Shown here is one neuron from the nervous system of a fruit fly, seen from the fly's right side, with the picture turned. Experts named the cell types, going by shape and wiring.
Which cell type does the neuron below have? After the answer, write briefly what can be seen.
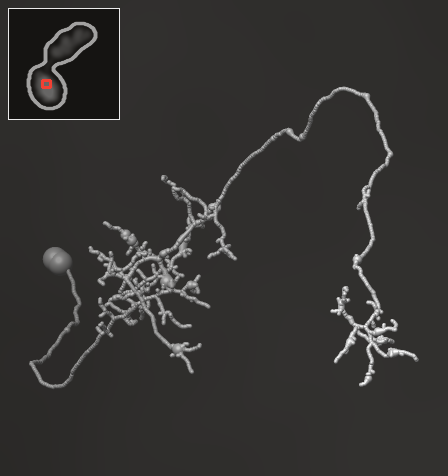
It is of cell type Tm5b. Its broad class is optic-lobe intrinsic neuron. Dozens of branch ends can be seen. As drawn here it is wider than it is tall.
